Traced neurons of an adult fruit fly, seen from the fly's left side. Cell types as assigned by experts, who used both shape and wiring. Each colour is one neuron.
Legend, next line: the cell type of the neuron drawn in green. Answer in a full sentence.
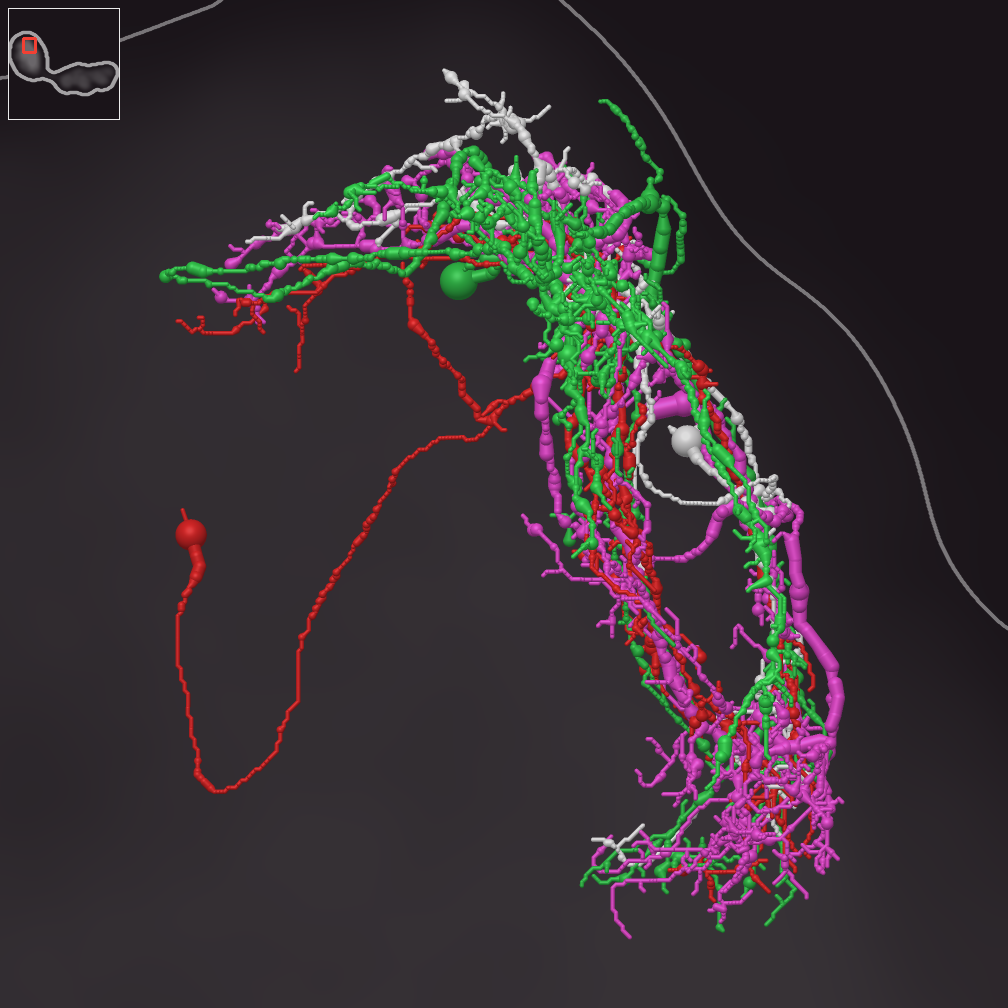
The cell type is SLP462.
